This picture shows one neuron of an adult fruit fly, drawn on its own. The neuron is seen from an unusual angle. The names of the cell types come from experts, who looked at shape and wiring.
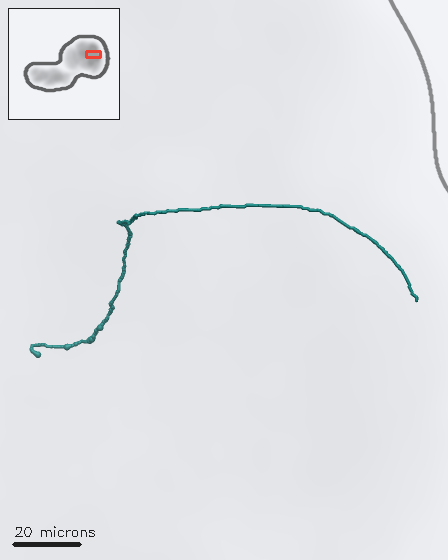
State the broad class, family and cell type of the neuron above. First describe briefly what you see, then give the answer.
No cell body is drawn. By the scale bar it is about 120 microns wide in this view. There are a dozen or fewer branch ends. It is a sensory neuron entering the brain. Its family is called class olfactory. It is of cell type ORN_VA1d.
